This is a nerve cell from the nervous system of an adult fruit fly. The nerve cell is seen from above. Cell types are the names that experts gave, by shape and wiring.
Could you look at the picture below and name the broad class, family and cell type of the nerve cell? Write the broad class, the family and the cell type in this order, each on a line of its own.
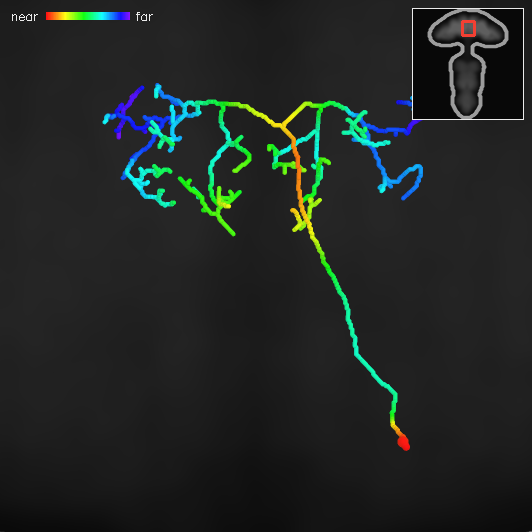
central-brain intrinsic neuron
hemilineage DM6_dorso_medial
FB6L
